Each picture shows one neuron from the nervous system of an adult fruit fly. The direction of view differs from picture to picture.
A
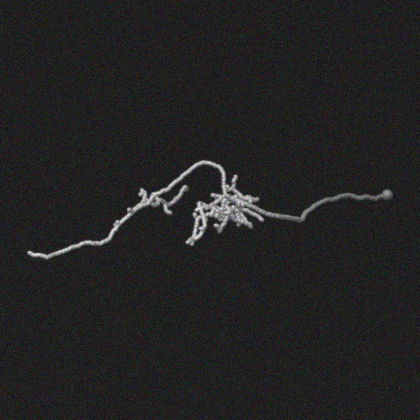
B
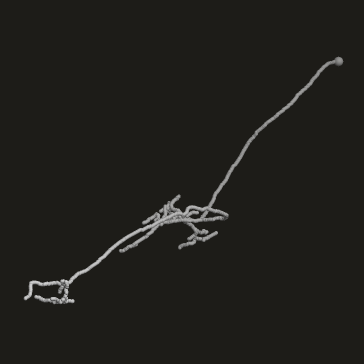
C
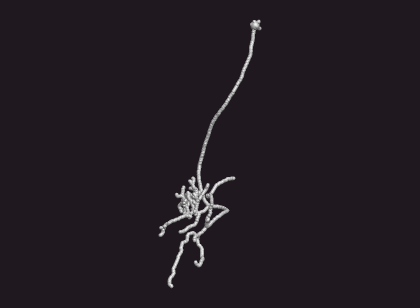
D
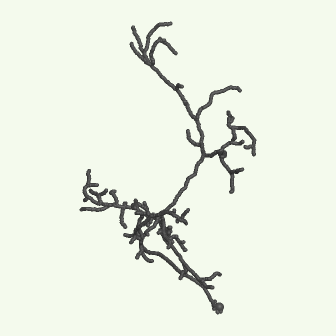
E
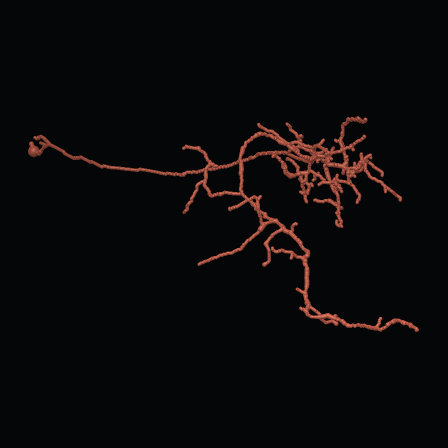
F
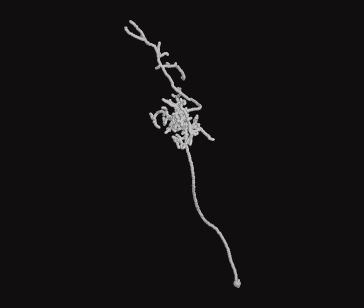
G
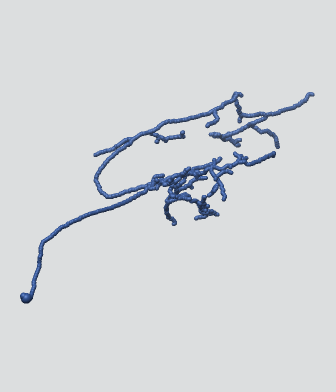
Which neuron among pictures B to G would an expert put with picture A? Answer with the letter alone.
C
